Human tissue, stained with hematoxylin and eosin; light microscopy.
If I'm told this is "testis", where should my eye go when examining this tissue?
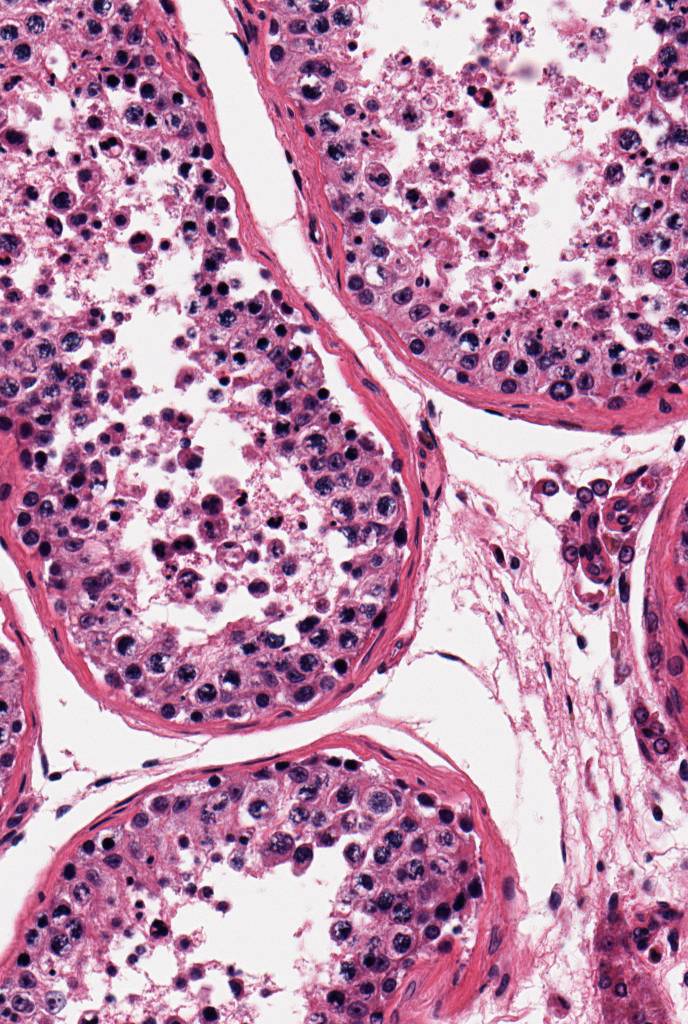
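That's testis. Each tubule is bounded by a distinct band of pink fibrous tissue with flattened, elongated nuclei, and lined by many layers of rounded cells rather than one. Most cells inside have round nuclei, many small and densely dark purple.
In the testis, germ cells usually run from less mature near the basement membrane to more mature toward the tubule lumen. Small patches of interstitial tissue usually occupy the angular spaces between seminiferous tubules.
That goes with the small cluster of cells with round nuclei and pink cytoplasm lying outside the tubules, at the right edge near the middle.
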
